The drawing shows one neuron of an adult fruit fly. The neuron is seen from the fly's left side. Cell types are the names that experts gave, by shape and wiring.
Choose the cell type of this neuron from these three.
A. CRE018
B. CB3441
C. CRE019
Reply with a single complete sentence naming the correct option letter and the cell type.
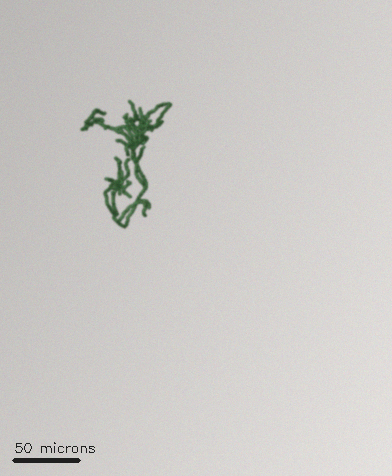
It is CRE019, option C, that is the cell type of the neuron.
